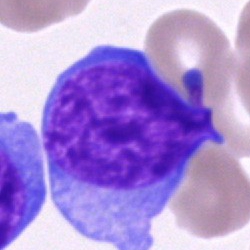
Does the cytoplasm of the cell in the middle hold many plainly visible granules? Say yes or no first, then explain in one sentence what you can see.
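No. No distinct granules are seen in the cytoplasm.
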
